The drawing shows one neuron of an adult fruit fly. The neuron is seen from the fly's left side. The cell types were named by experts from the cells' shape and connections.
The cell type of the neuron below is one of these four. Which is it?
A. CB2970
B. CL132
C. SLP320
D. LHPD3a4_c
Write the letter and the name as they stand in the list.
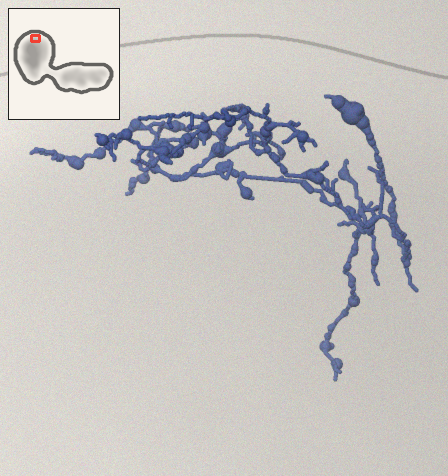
C. SLP320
